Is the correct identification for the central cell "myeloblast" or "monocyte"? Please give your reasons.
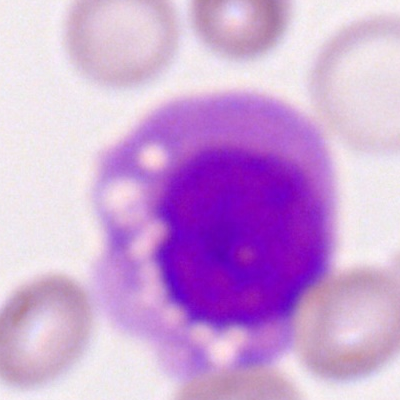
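This one is a monocyte. Look at the nucleus: it stains a deep, fairly even purple. On its left side, several small clear vacuoles sit in the cytoplasm, forming a curved row along the nuclear edge. Notice too that the cell outline is rounded but somewhat irregular.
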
